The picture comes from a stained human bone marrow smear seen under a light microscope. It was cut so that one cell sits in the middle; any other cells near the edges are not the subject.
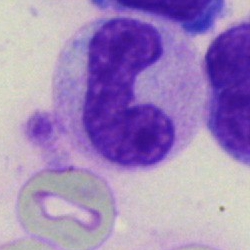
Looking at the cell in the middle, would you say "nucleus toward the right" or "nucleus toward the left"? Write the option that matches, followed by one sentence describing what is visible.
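Nucleus toward the left. The cytoplasm is widest on the right side of the cell.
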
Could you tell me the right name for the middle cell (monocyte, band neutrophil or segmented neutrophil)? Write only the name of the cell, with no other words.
band neutrophil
